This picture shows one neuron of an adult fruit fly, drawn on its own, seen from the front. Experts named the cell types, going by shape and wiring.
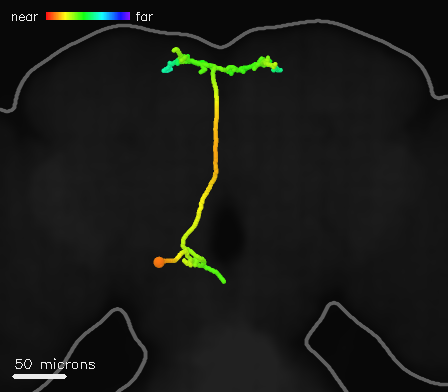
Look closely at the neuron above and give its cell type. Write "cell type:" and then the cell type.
cell type: CB3446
